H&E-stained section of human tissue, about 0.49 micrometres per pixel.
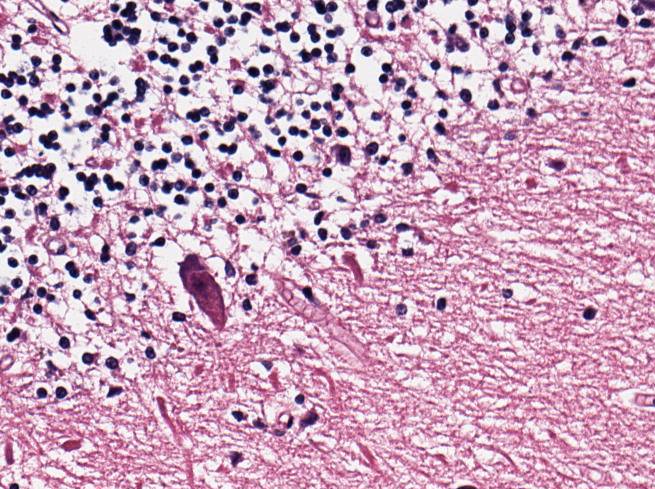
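Cerebellum. The upper left is a densely cellular zone of small, round, darkly stained nuclei with very little visible cytoplasm; the lower right is a pale pink, sparsely cellular zone. At the border, left of centre, lies a single large neuron with a flask-shaped, purple-staining cell body, the only one in the field.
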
